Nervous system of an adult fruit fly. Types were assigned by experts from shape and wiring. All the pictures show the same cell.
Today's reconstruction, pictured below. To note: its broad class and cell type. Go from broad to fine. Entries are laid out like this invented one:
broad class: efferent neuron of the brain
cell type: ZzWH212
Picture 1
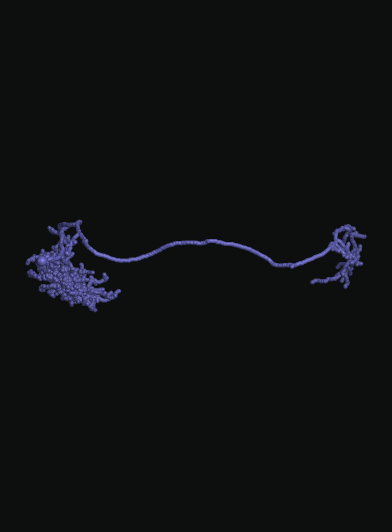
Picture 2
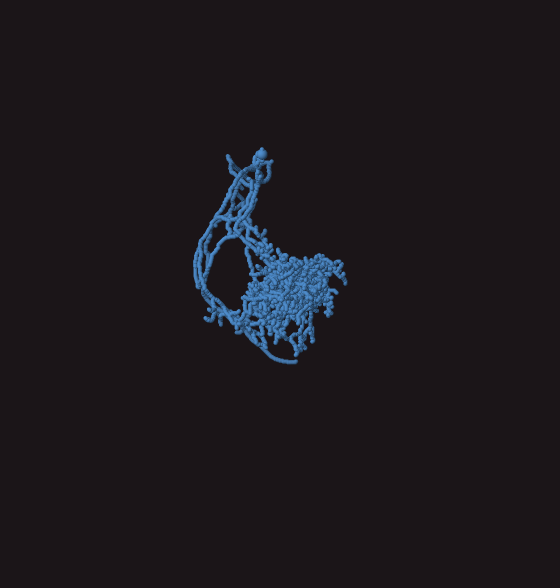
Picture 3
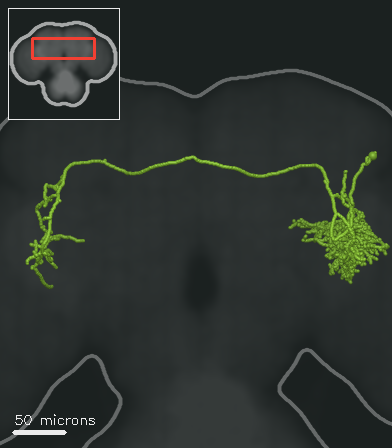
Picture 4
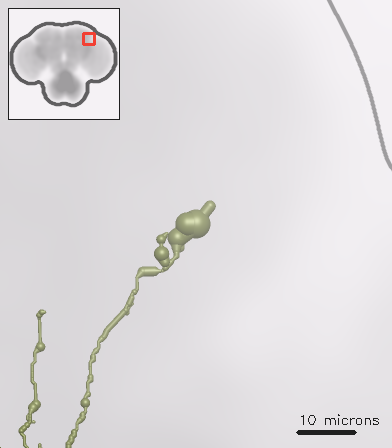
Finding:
broad class: central-brain intrinsic neuron
cell type: PVLP002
